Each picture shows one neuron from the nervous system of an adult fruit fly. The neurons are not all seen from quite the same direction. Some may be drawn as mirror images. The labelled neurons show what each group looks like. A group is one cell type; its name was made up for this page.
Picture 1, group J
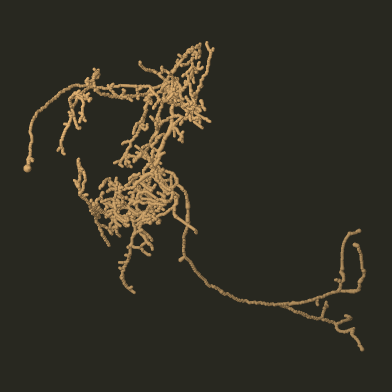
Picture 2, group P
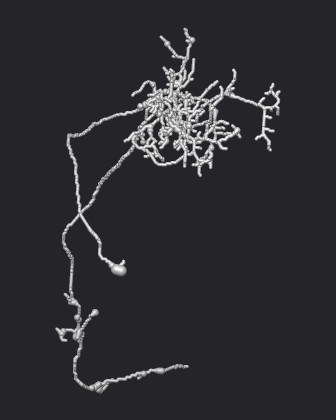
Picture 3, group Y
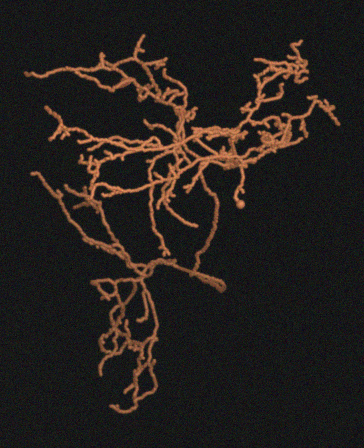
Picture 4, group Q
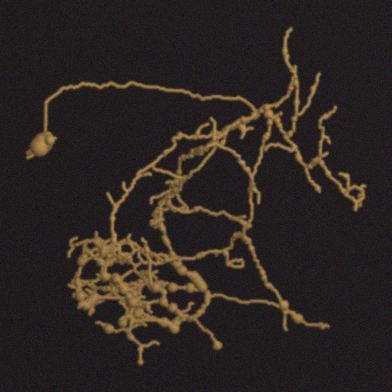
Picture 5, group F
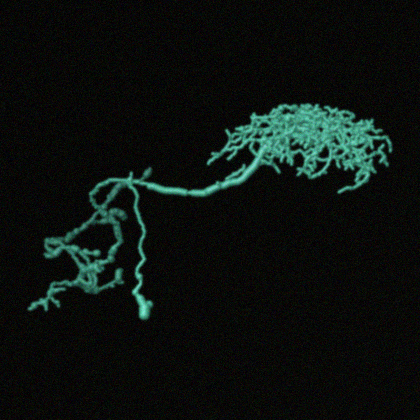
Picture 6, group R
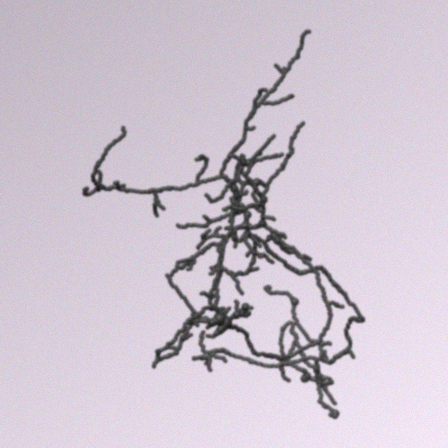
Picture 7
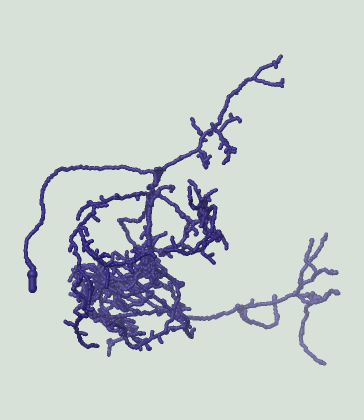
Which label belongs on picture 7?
group J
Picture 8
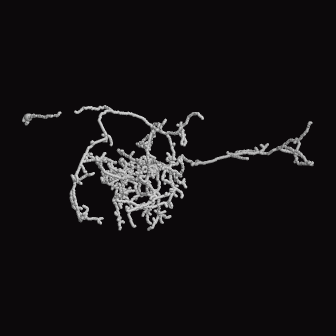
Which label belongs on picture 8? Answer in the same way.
group J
